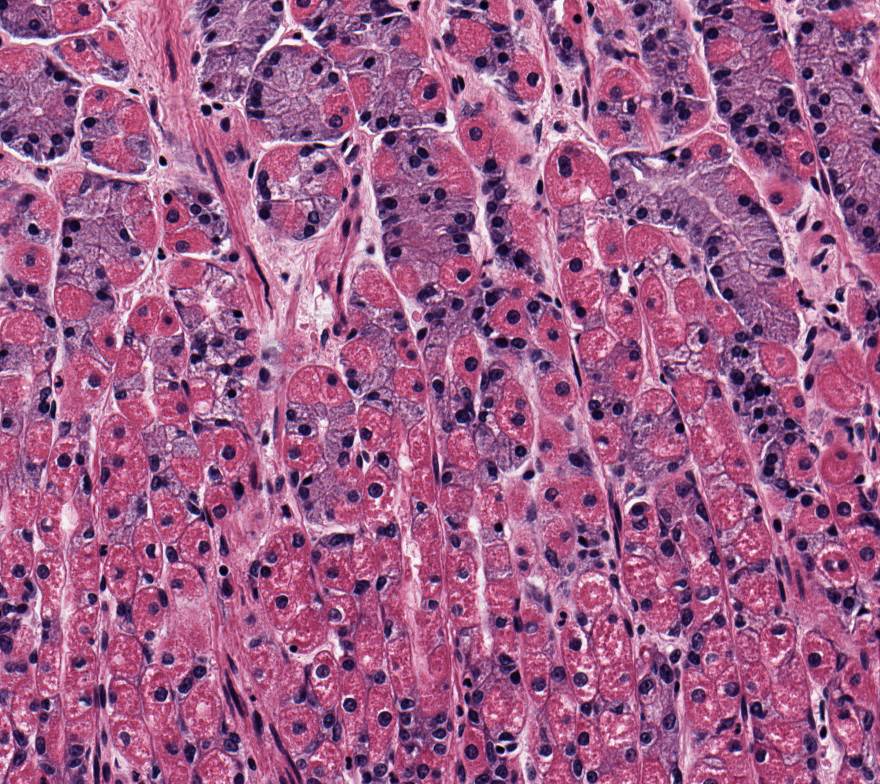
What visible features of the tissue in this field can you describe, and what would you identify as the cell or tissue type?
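Closely packed glands run roughly in parallel from the top to the bottom of the field. In the lower half, large rounded parietal cells with bright pink cytoplasm and a central round nucleus predominate. Chief cells, with purple granular cytoplasm and basal nuclei, form clusters mainly in the upper part. Gland lumens are narrow and mostly inconspicuous. This is stomach.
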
